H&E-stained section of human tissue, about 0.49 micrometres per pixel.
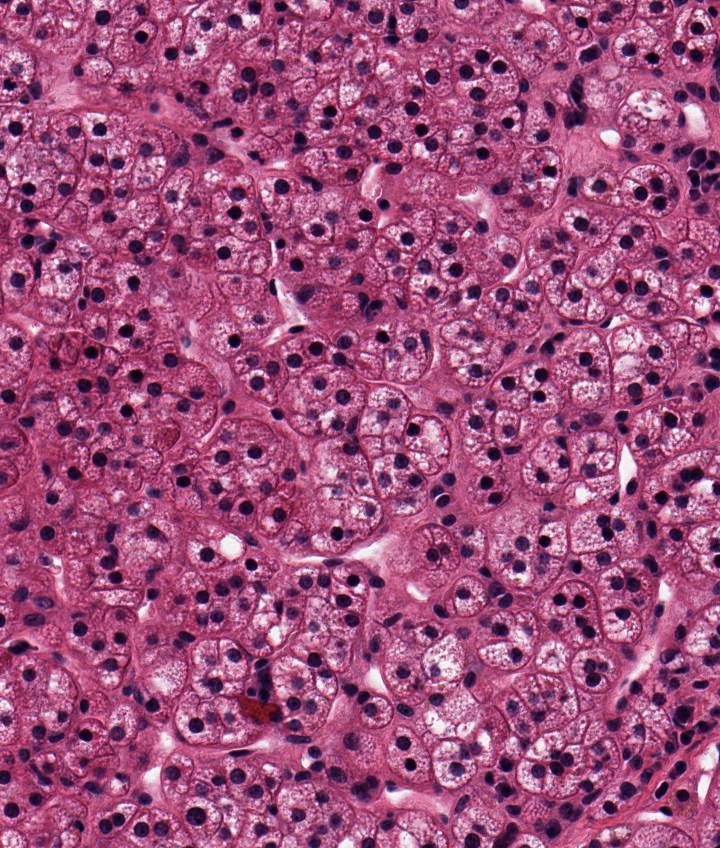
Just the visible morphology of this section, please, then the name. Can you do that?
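Cells form small rounded nests throughout, separated by thin pink septa. Cytoplasm is abundant, finely vacuolated, bubbly and pale pink. Nuclei are small, round and dark, most near cell centres. Narrow slit-like, thin-walled capillary spaces run between the nests. The tissue is adrenal gland.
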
